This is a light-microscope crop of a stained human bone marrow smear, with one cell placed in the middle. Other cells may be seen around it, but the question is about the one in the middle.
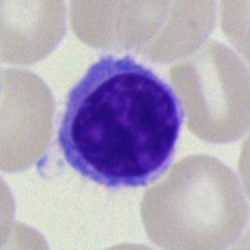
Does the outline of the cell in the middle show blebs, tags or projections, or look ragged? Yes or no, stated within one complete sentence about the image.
Yes, there is a ragged or frayed outline, or there are projections, blebs or tags, on this cell.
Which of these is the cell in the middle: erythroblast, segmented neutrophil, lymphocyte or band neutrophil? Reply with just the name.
lymphocyte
